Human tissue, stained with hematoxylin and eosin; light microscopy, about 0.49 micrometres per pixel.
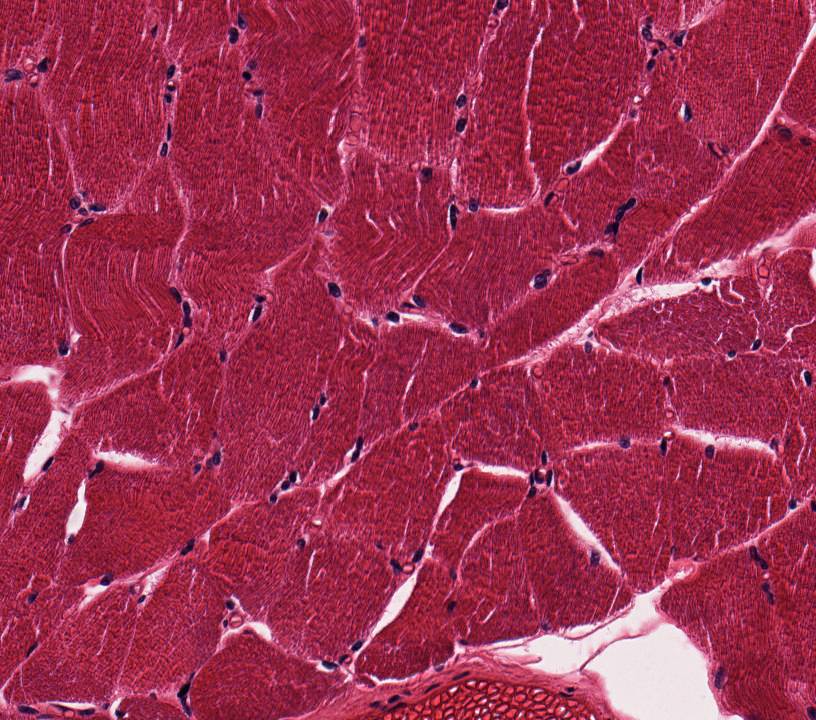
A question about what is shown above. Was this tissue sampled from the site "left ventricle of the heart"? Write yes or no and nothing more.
no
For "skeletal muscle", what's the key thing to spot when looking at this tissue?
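Taking this skeletal muscle point by point, first come the nuclei: small, dark and elongated, they sit at the edges of the fibres rather than in their centres. Second, the fibres themselves are large, with few nuclei for their bulk.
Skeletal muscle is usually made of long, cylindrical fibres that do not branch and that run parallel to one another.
Third, small capillaries containing red cells lie in the strands between fibres. Fourth, no fat cells appear anywhere in the field.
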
